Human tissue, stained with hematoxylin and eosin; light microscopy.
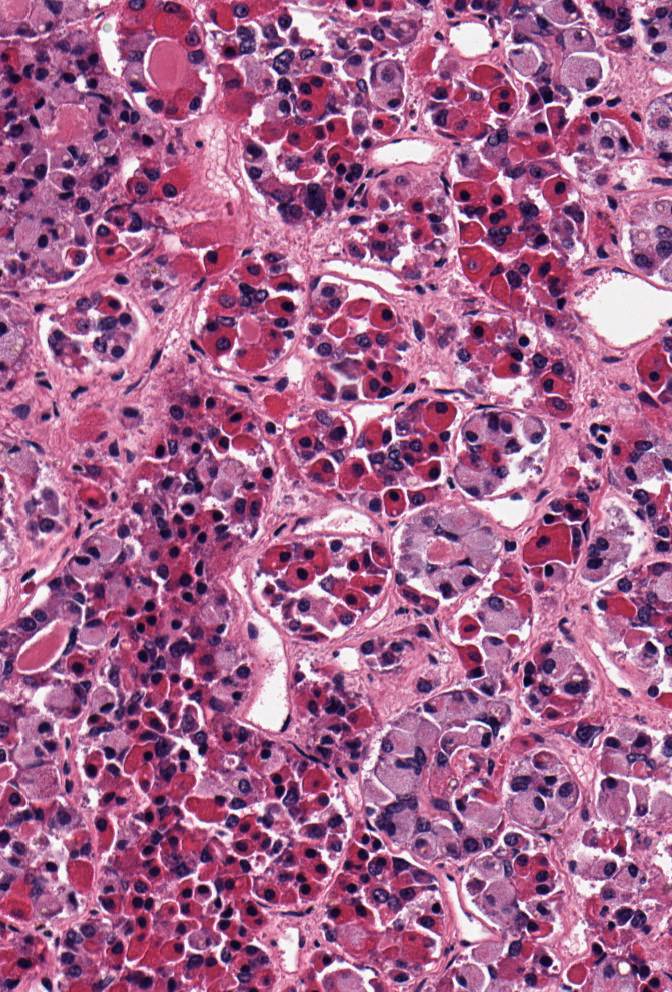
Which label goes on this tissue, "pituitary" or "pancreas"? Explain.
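This is pituitary. Look at the mix here: many cells have intensely red, eosinophilic cytoplasm, others pale grey-violet, finely granular cytoplasm, and most nuclei are round, dark, single and central.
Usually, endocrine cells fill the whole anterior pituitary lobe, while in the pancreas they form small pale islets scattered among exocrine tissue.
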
